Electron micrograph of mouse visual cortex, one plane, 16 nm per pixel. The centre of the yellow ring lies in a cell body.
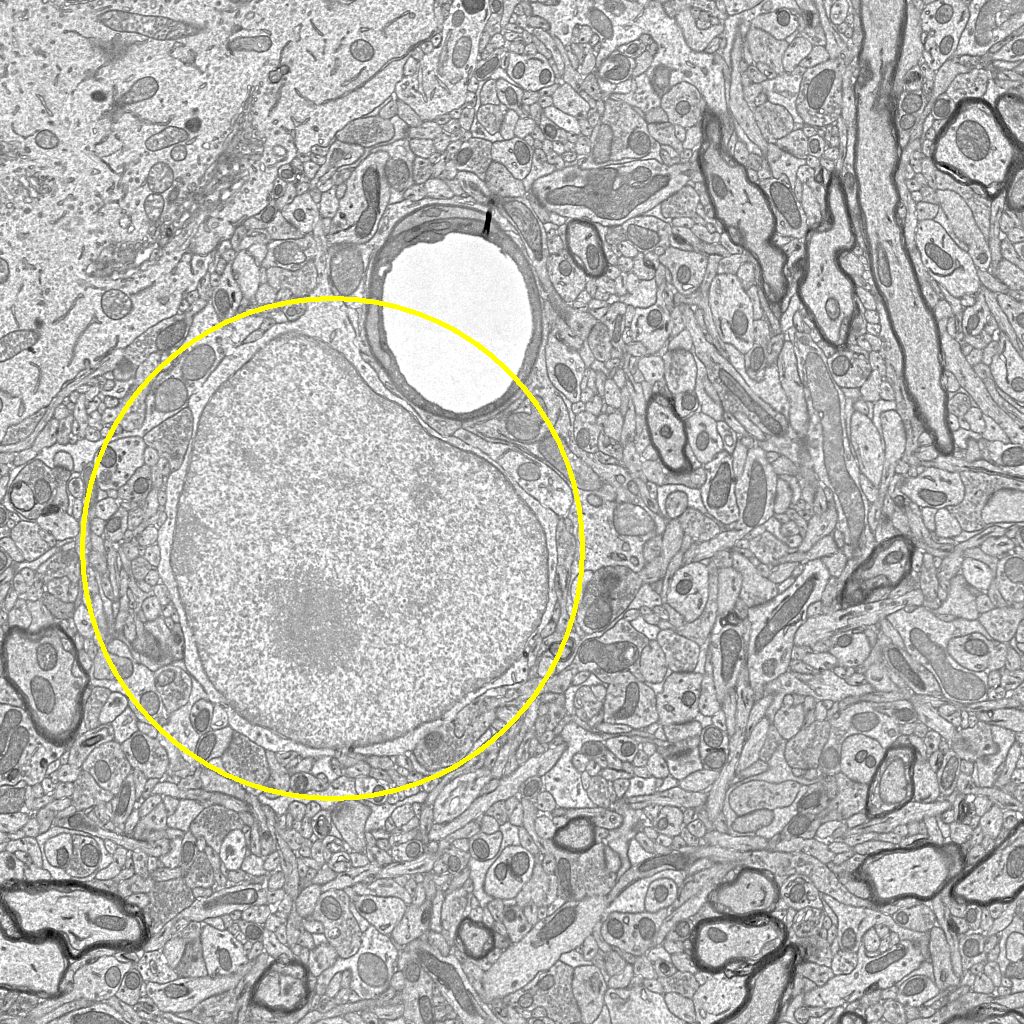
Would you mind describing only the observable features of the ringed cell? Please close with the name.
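Here the nucleus appears whole, its entire outline contained within this plane. That outline is smooth, without deep folds or indentations of the envelope. Chromatin appears pale and finely dispersed, lacking dense clumps along the envelope. Against the upper right of the cell body lies a vessel whose lumen is empty and white. The cell is an oligodendrocyte precursor cell.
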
